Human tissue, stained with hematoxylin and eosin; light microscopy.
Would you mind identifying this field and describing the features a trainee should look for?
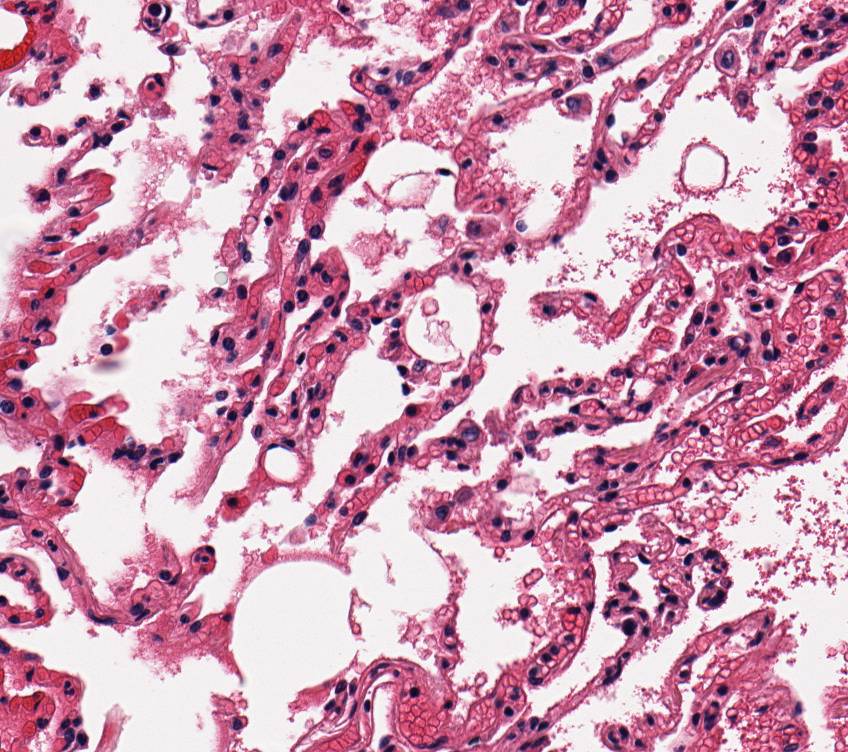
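Alveolus. Septal capillaries distended, packed with red blood cells.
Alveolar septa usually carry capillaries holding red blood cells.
No muscle bundles, glands or fat cells.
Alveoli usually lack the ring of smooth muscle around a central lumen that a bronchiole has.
Free red blood cells in spaces on the right; very few free nucleated cells.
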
